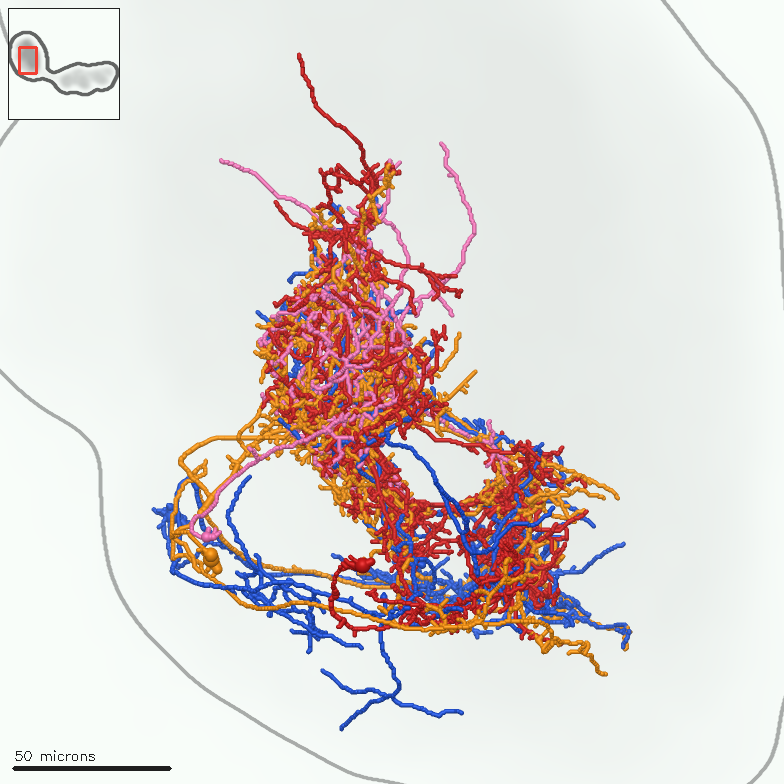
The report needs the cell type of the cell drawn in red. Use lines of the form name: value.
cell type: VES089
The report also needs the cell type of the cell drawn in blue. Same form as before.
cell type: GNG500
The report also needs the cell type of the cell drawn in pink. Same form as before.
cell type: VES097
